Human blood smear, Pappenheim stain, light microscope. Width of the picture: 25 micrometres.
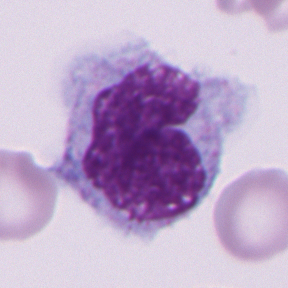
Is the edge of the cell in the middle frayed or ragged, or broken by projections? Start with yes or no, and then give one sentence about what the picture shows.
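Yes. The cell outline is irregular, with a ragged, frayed margin.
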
